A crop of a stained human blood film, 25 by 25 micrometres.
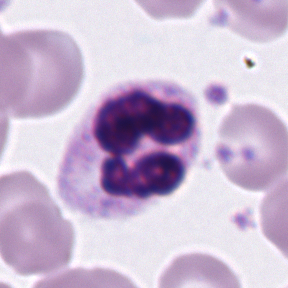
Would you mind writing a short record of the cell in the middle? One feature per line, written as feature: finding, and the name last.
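Nucleus: upper lobes parted from lower lobes by a pale gap of cytoplasm
Nuclear area: about 50% of the cell's area
Chromatin: dark purple, coarsely clumped
Cytoplasm: pale pinkish-lilac, not blue
Granules: fine, pinkish-purple, scattered throughout the cytoplasm
Name: segmented neutrophil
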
